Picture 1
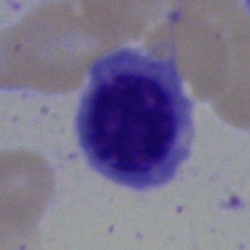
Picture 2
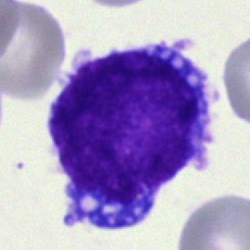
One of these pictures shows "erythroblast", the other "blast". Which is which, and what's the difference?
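Picture 1: erythroblast. Picture 2: blast. Erythroblast: chromatin very dark purple, dense. Cytoplasm a narrow blue-violet rim around the nucleus, no distinct granules. Outline uneven, small bulges along the right edge. Blast: roughly round, border irregular and ragged, small bleb-like bumps projecting from the surface. Chromatin dark purple, finely granular, not coarsely clumped. Cytoplasm a scant deep blue rim, widest along the lower edge, holding many small, clear, round vacuoles.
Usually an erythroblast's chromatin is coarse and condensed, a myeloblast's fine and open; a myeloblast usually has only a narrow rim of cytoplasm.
Differences seen: chromatin very dark and dense in the erythroblast, finely granular in the blast; rim blue-violet versus deep blue; many vacuoles in the blast; bulges on the erythroblast's right edge versus blebs over the blast's surface.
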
